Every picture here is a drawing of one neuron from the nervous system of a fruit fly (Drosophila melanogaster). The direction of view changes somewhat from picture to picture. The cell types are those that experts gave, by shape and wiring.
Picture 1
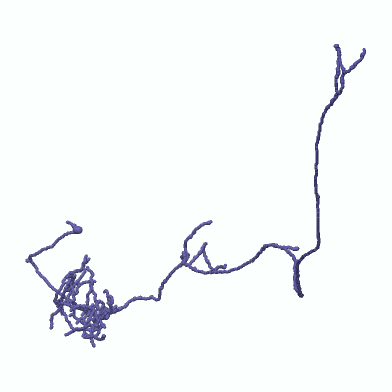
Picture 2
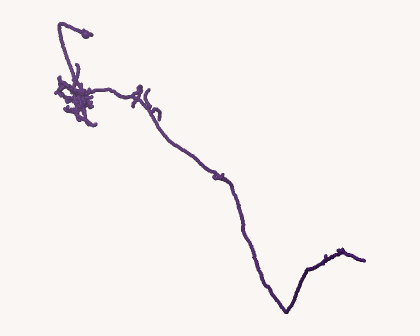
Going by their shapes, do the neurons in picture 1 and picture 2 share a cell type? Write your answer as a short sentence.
They are of different cell types.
